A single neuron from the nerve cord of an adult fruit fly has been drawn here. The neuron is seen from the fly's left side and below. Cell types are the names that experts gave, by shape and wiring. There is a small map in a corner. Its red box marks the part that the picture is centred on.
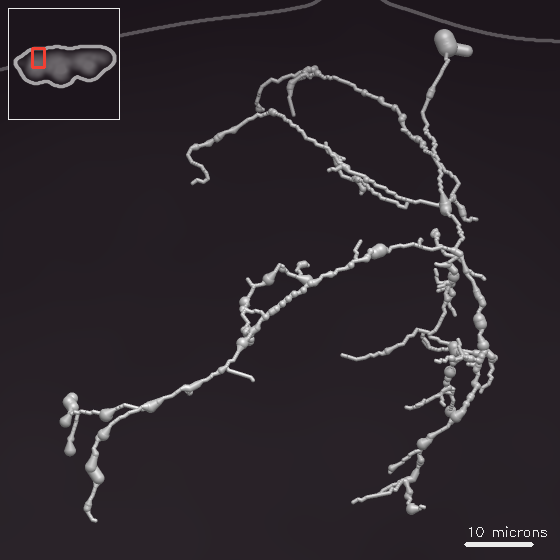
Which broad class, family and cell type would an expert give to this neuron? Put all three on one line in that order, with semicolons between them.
nerve-cord intrinsic neuron; hemilineage 19A; IN19A098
